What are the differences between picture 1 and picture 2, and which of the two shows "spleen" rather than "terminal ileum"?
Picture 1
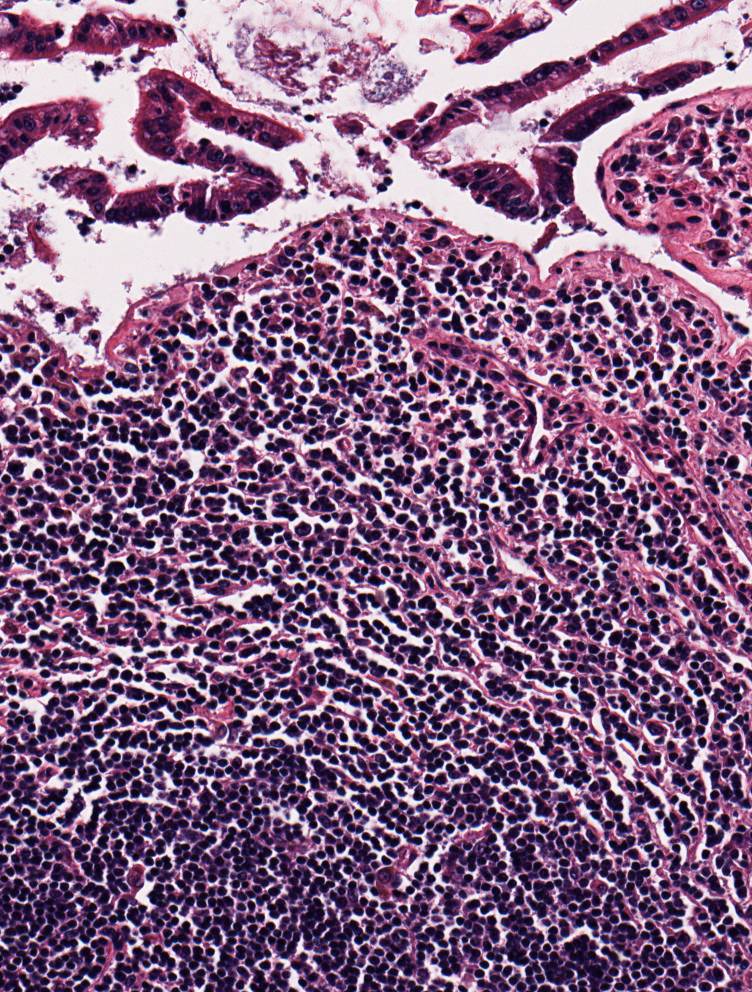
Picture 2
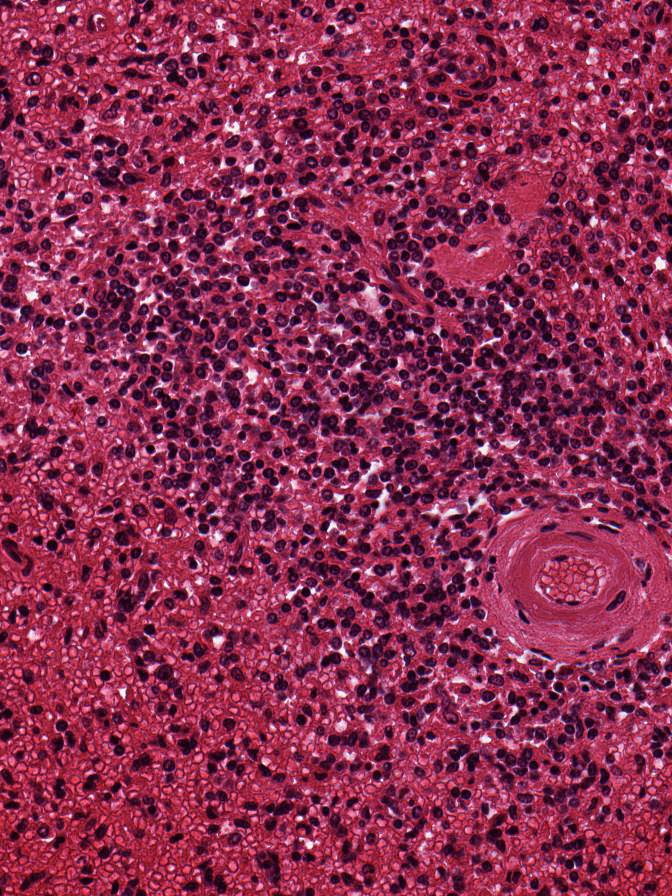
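Picture 1 is terminal ileum; picture 2 is spleen. Point one, the lymphoid cells: both have small lymphocytes with round, dark nuclei and scant cytoplasm, forming a sheet in picture 1 and a broad dense zone in picture 2. Point two, the neighbouring tissue: at the top of picture 1, folded strips are lined by tall columnar cells with dark, elongated nuclei, while picture 2 has tissue at the left and lower left crowded with pale pink, anucleate red blood cells.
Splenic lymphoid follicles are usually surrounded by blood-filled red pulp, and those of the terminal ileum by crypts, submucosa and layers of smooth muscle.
Point three, the fine framework: thin, wavy pink fibrous strands part the lymphocytes of picture 1 into loose rows.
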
